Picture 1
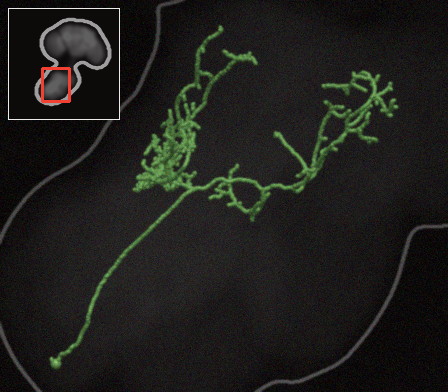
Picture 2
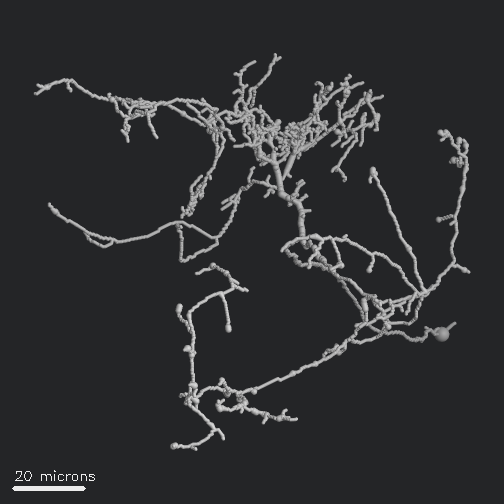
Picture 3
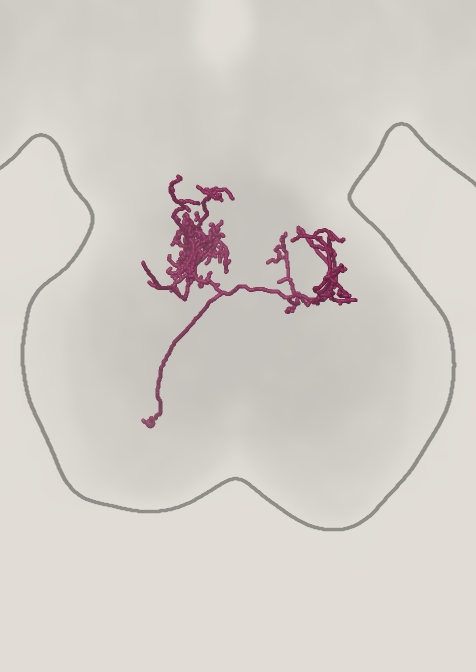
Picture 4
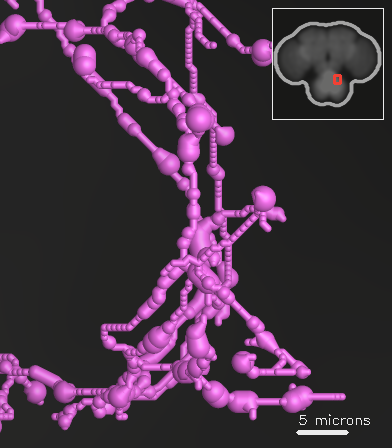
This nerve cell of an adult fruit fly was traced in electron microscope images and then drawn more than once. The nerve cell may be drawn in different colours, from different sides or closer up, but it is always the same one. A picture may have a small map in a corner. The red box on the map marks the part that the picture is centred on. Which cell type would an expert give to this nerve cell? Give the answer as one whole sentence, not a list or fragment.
The cell type to which this nerve cell belongs is IN07B038.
